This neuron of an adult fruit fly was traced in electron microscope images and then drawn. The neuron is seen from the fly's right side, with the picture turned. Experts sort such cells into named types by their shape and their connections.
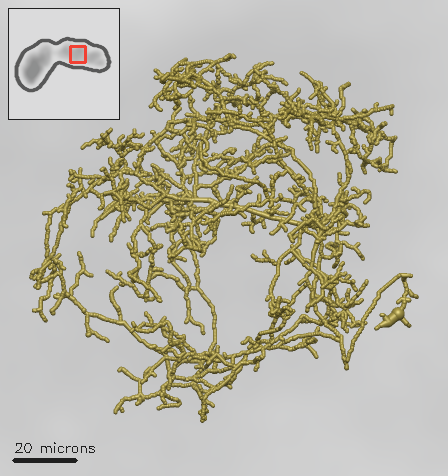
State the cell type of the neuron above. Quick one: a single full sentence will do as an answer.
It is the cell type IN03A014 to which this neuron belongs.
